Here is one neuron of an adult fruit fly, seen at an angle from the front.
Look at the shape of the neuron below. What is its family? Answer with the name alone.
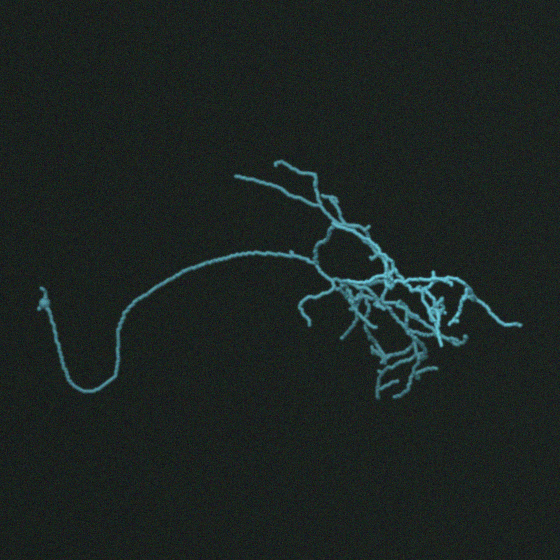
hemilineage SIPa1_ventral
